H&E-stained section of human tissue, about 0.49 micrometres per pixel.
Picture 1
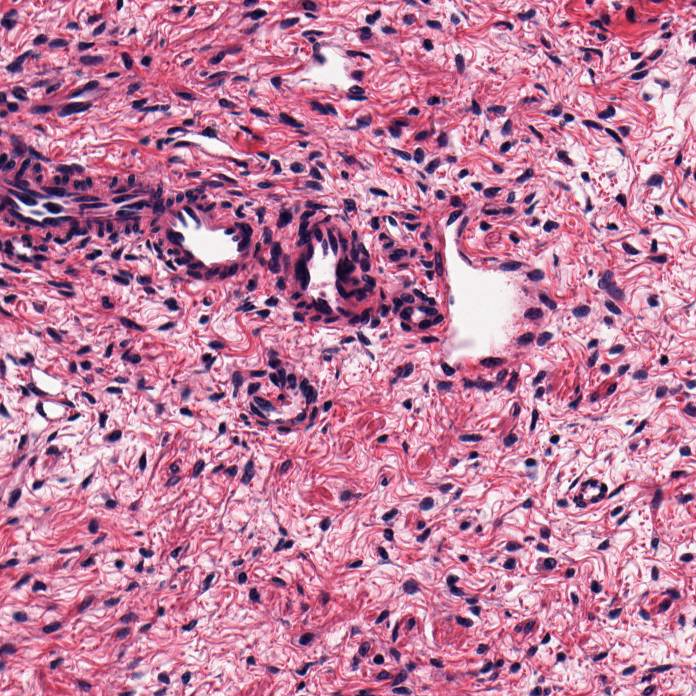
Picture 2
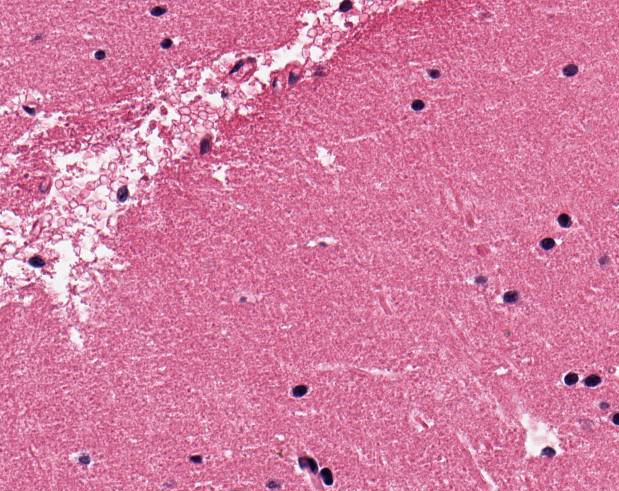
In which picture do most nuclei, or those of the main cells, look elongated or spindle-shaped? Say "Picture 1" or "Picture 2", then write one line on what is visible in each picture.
Picture 1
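Picture 1: The stromal cells are spindle-shaped or stellate, with elongated dark nuclei and little visible cytoplasm.
Picture 2: Small round dark nuclei with little visible cytoplasm are scattered singly through the pink matrix.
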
